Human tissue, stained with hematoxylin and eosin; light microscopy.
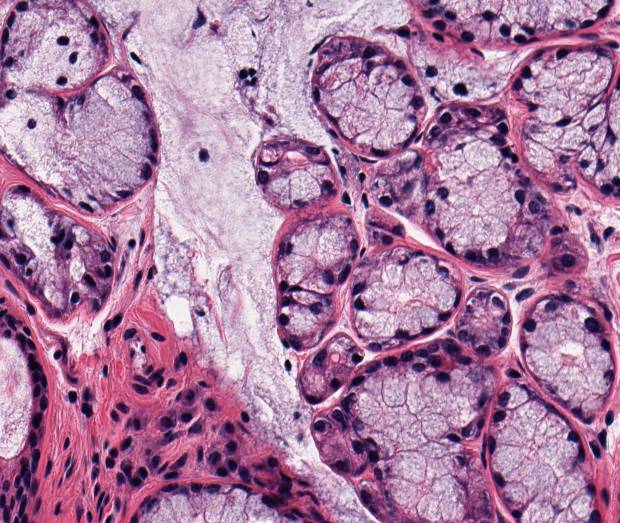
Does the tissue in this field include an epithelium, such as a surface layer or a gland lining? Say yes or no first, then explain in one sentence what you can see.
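Yes. The cells lining most acini have pale, foamy, lightly staining cytoplasm.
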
